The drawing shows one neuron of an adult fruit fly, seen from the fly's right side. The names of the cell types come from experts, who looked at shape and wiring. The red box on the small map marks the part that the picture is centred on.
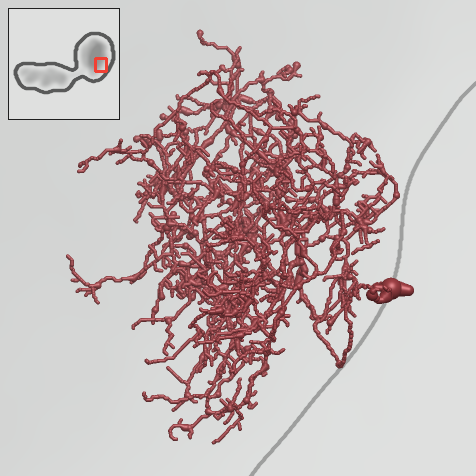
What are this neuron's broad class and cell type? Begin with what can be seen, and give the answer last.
Its cell body lies on the right of the picture. The picture shows more than a hundred branch ends. Its broad class is central-brain intrinsic neuron. The cell type is GNG044.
